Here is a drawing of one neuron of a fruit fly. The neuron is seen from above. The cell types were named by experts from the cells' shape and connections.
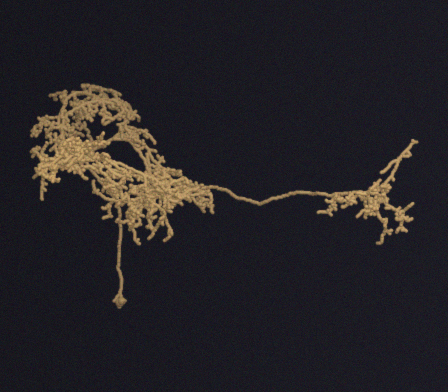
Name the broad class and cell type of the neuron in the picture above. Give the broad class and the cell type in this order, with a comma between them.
central-brain intrinsic neuron, CL257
